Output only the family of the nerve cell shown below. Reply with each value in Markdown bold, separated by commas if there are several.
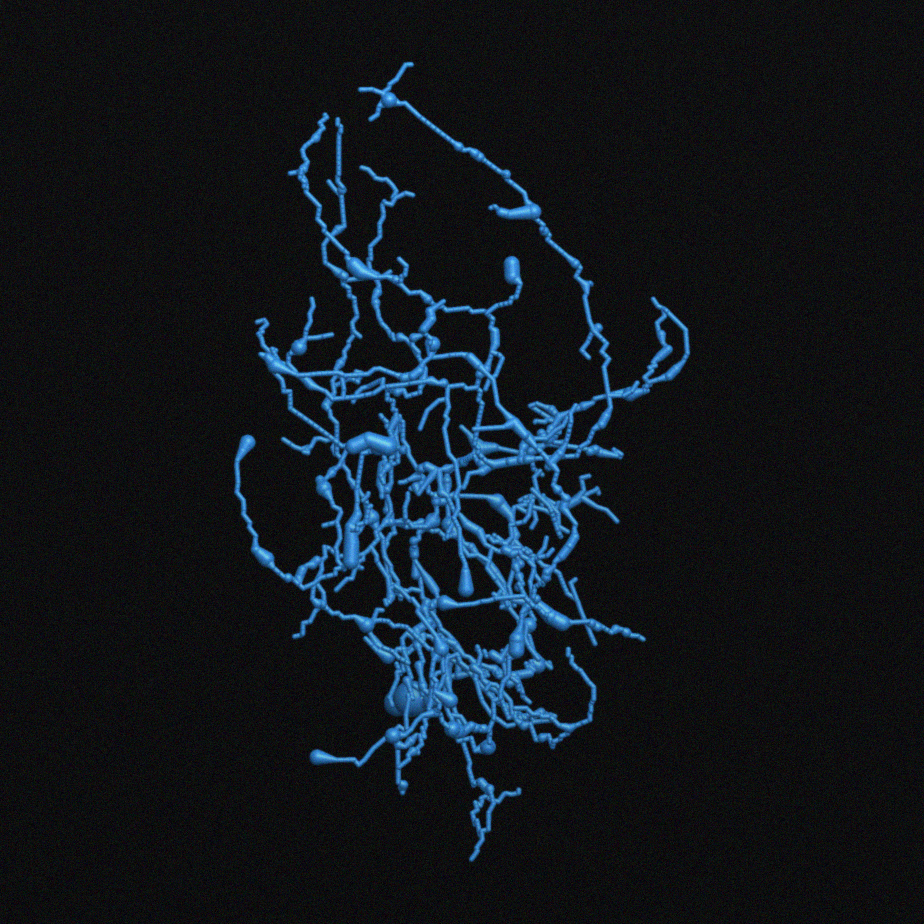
**hemilineage 06A**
